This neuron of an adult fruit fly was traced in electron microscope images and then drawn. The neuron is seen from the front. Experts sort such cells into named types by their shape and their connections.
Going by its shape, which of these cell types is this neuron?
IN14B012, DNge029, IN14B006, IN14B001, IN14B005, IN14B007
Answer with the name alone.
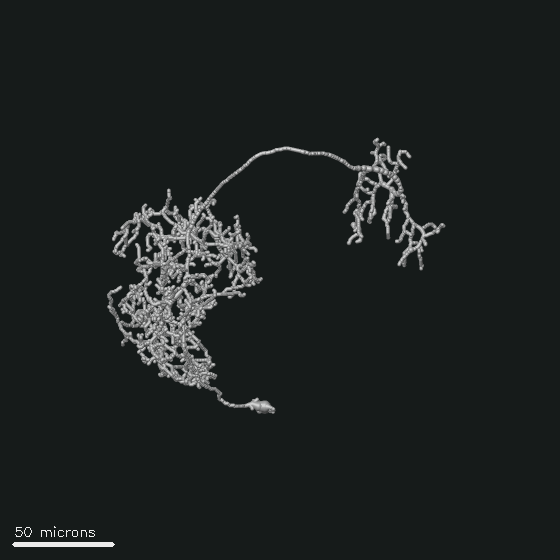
IN14B005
